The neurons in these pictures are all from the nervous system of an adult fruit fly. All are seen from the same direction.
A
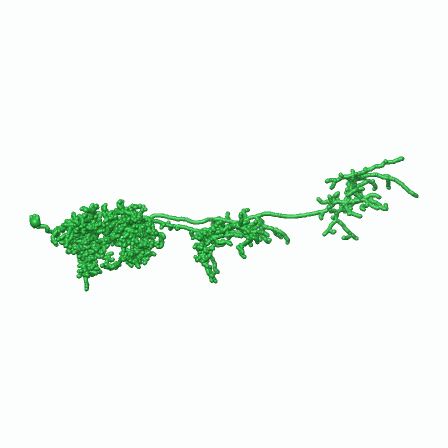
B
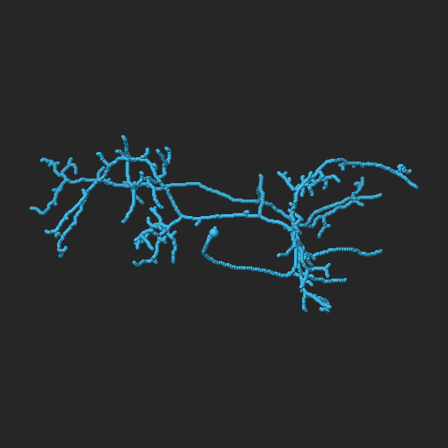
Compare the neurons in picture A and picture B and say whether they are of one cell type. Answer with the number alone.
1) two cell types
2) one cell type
1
